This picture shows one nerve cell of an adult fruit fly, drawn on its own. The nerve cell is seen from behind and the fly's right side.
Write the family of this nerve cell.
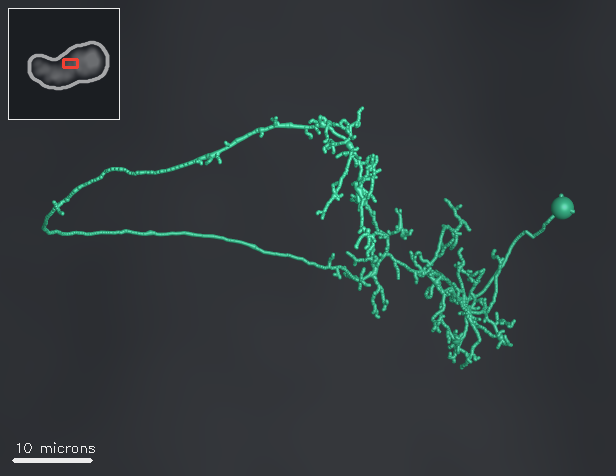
Tm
